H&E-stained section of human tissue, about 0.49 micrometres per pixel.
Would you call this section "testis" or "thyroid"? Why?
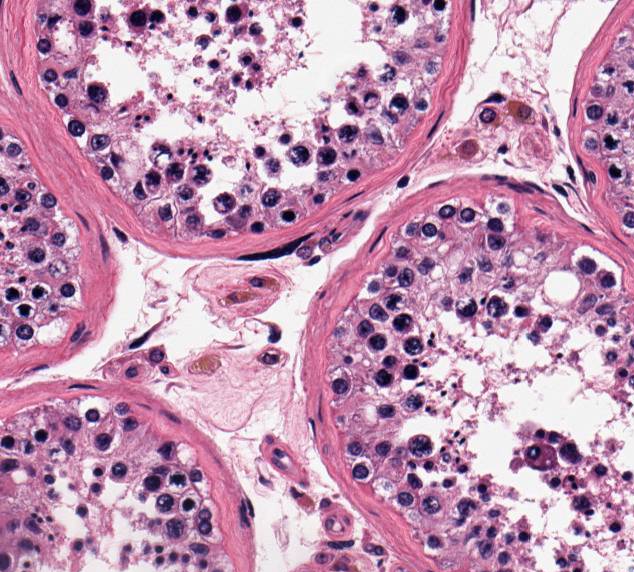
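This is testis. Parts of five rounded tubules, separated by narrow spaces, are filled with many rounded cells bearing dark, round nuclei.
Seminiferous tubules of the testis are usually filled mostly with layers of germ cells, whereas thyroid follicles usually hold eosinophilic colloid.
Cell-filled, these tubules fit testis rather than thyroid. Between tubules lie small groups of cells with pink cytoplasm containing golden-brown pigment.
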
